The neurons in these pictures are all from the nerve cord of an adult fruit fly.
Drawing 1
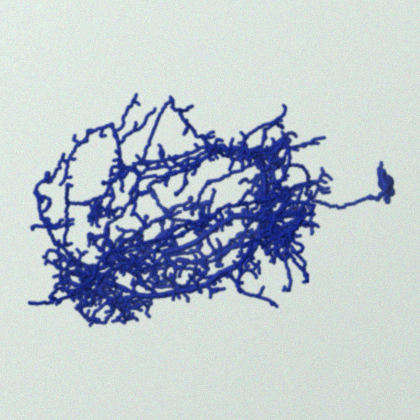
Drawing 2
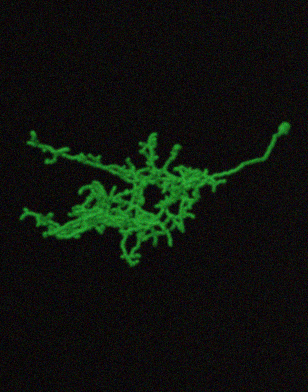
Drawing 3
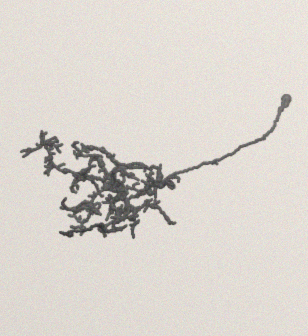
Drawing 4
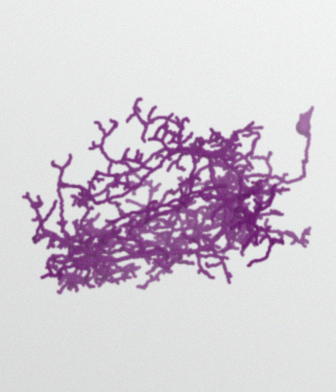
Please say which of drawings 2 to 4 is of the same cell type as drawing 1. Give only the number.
4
